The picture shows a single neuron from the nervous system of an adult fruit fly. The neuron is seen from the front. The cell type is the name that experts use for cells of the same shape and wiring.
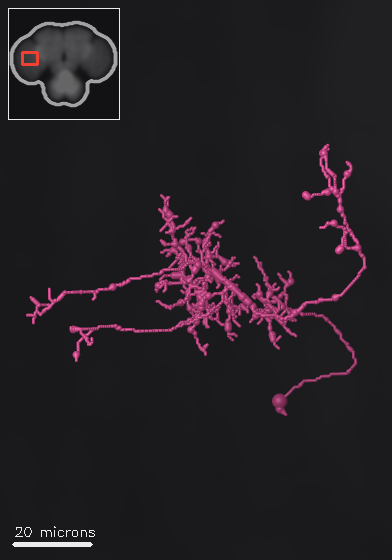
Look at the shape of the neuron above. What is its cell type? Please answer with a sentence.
The cell type is Y11.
